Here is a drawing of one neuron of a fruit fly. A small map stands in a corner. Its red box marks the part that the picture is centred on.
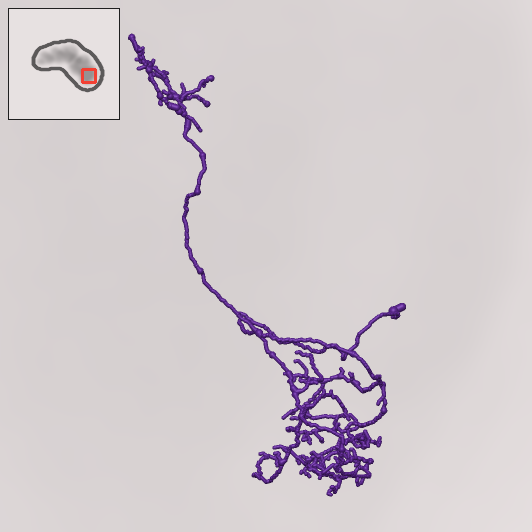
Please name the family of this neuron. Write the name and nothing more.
hemilineage AOTUv4_dorsal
